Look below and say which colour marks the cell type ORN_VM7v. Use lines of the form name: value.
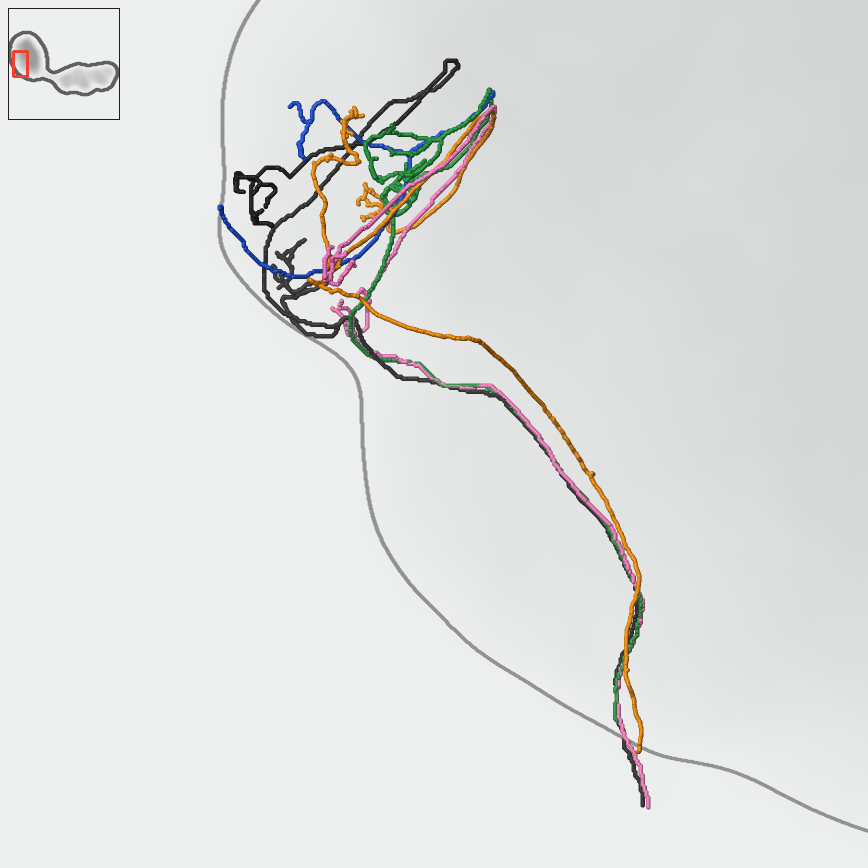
colour: orange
